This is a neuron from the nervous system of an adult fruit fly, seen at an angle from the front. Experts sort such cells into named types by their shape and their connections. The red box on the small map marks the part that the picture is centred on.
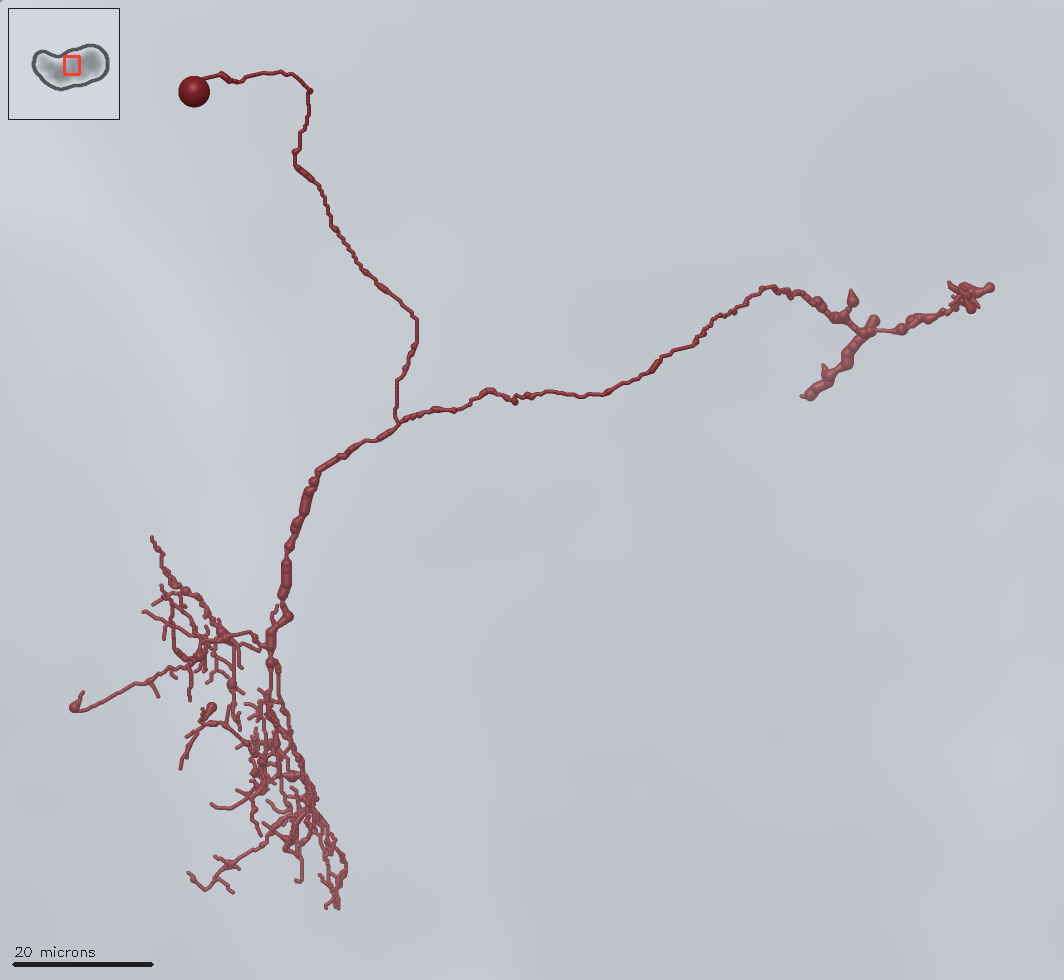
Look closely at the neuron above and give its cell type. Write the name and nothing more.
LoVP33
